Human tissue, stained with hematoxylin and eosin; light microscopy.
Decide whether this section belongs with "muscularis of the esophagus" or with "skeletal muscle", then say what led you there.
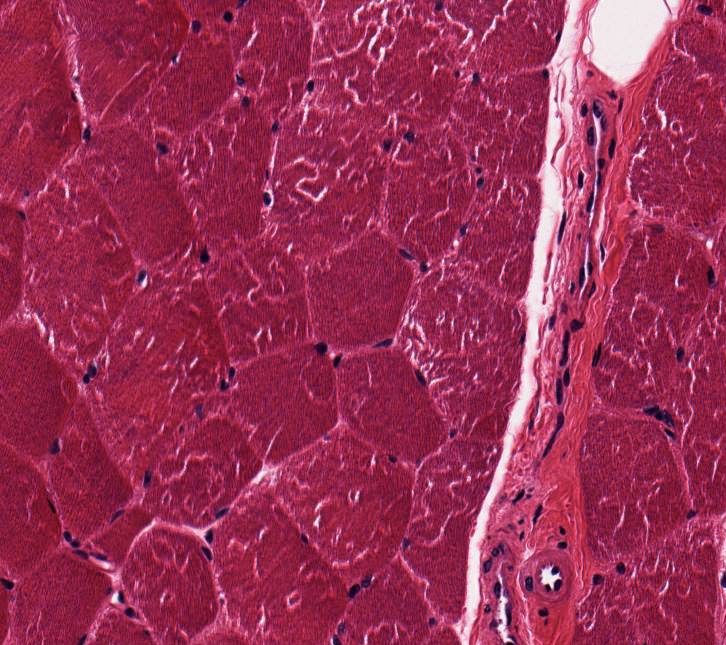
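This is skeletal muscle. What decides it is where the nuclei lie: the fibre nuclei in this section are small, dark and flattened, and they sit at the edges of the fibres.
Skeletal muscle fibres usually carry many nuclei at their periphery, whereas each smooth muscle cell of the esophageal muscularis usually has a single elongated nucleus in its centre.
Only thin strands of endomysium separate neighbouring fibres. A band of perimysial connective tissue runs from the top right down toward the bottom, right of centre.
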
